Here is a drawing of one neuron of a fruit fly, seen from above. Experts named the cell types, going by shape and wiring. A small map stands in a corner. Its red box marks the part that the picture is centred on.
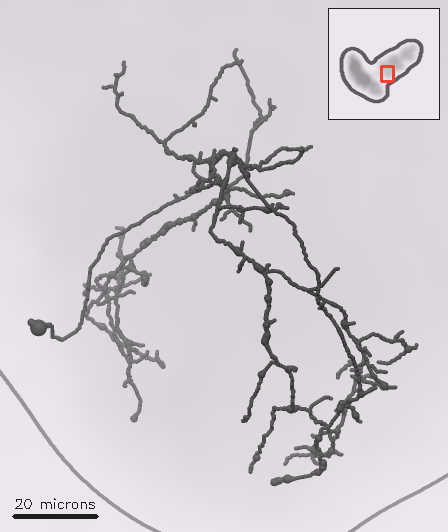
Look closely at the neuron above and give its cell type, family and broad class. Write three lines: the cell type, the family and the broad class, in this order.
IN08A030
hemilineage 08A
nerve-cord intrinsic neuron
